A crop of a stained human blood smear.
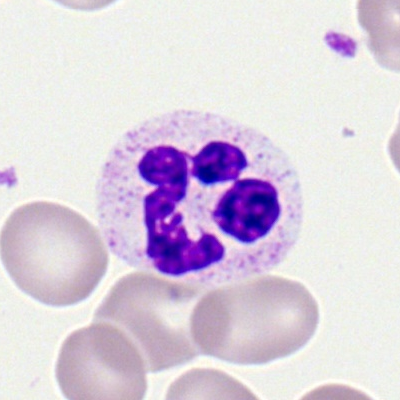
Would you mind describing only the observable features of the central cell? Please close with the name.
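Several separate lobes make up the nucleus, and no nucleoli are visible within it. Fine pinkish-lilac granules are scattered evenly through the cytoplasm, where no vacuoles are seen. Here we have a segmented neutrophil.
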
